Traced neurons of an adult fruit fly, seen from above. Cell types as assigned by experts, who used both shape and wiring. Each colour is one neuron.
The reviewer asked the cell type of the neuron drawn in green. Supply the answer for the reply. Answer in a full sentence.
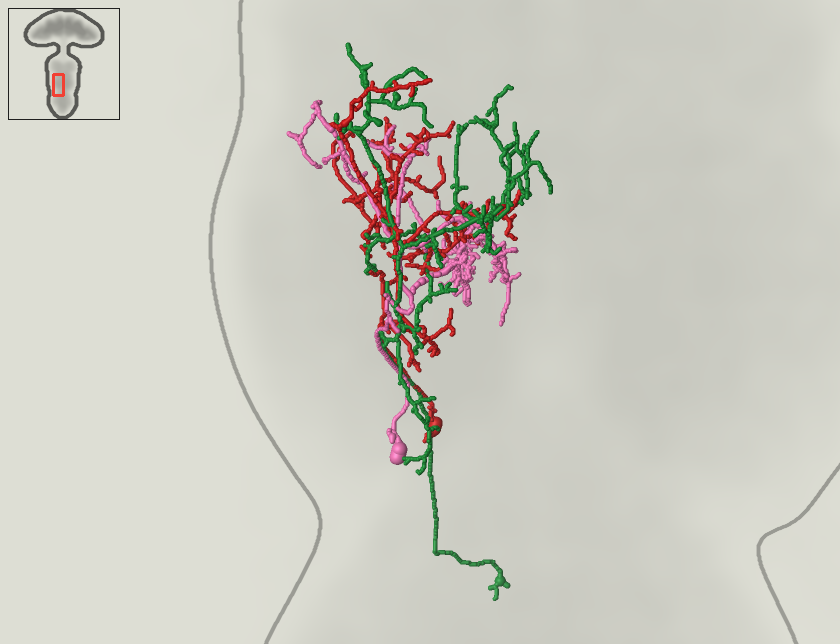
The cell type is IN03B073.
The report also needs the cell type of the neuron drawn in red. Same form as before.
The cell type is IN03B072.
